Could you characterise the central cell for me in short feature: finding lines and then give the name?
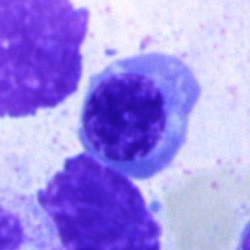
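Outline: smooth, rounded, slight bulge upper right
Chromatin: dark purple, coarsely clumped
Cytoplasm rim: widest right of nucleus
Granules: none visible
Name: erythroblast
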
